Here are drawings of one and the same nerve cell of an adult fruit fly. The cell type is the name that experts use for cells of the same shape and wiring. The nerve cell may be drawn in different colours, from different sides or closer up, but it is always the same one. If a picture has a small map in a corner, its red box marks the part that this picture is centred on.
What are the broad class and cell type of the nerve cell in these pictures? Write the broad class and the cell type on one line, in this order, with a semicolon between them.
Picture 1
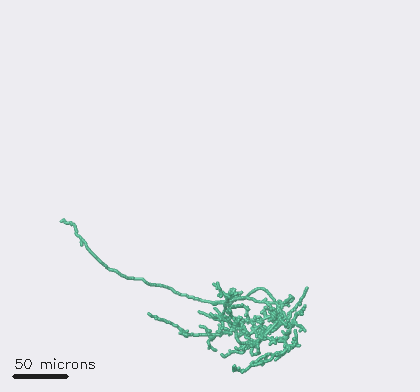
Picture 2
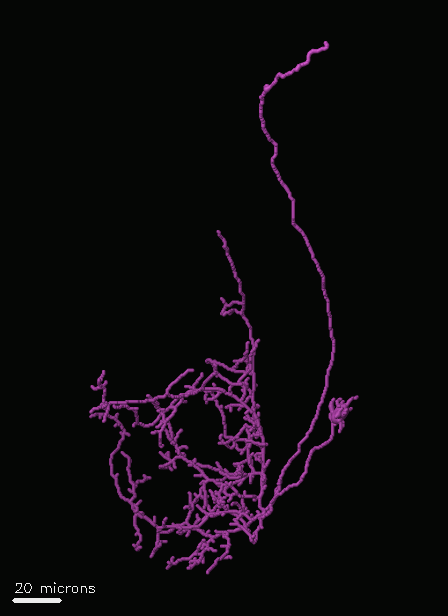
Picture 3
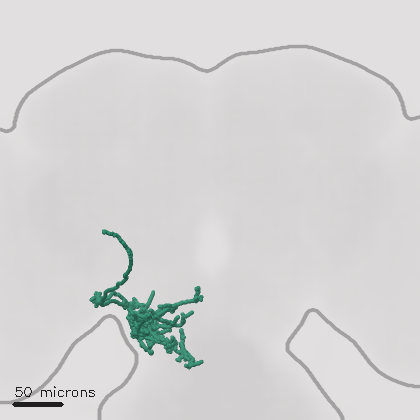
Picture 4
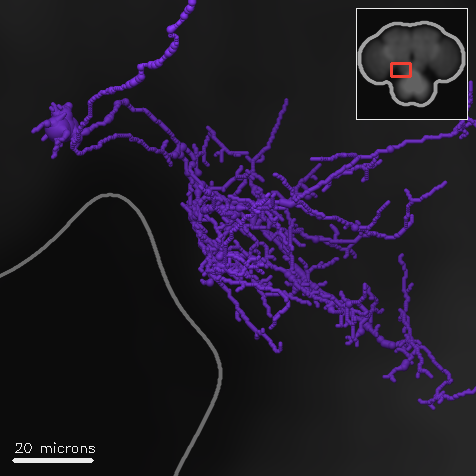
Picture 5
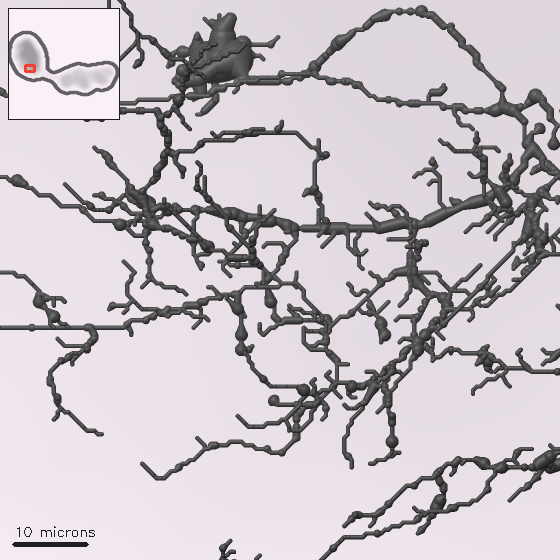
motor neuron of the brain; GNG668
